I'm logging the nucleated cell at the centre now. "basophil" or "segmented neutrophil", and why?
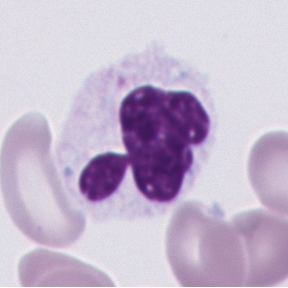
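It's a segmented neutrophil. The granules settle it: fine, faint and pinkish, in abundant pale lilac-pink cytoplasm around the nucleus.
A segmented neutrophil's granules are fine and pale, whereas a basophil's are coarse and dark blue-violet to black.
You can make out the nucleus too, its chromatin dark purple and coarsely clumped.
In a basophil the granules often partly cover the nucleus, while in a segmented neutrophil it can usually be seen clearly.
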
